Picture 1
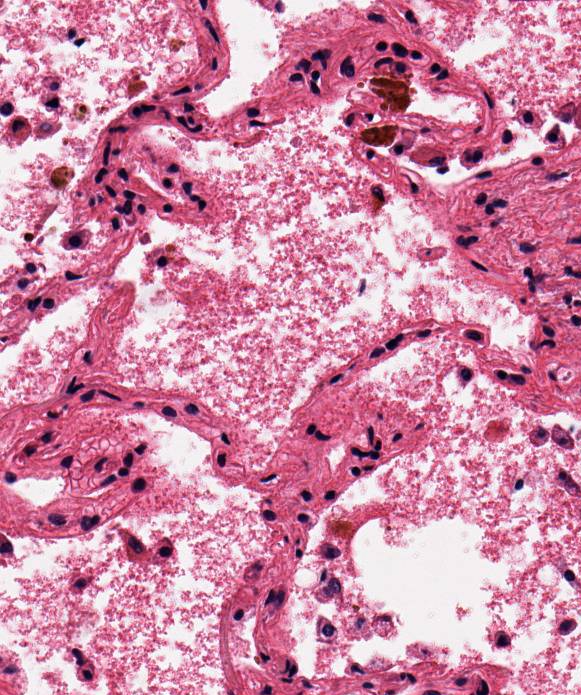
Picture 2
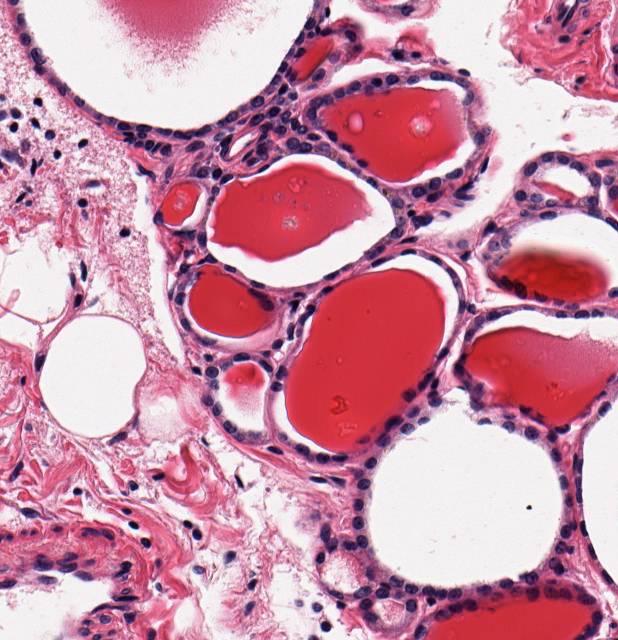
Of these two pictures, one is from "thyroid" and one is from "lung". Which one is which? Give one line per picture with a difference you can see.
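The field in picture 1 comes from the lung. No glands or tubules are present anywhere in the field.
The field in picture 2 comes from the thyroid. Closed rounded follicles of varying size fill the centre and right of the field, with loose connective tissue on the left.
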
